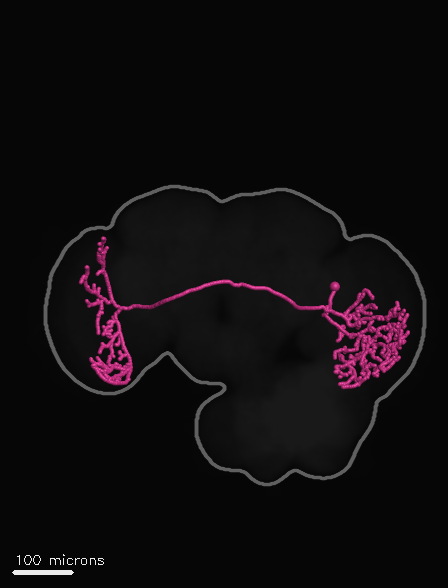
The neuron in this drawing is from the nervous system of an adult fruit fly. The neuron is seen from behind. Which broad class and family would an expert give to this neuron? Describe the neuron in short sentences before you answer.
The cell body is on the right of the picture. From left to right in the picture it spans about 600 microns. This is an optic-lobe intrinsic neuron. The family is hemilineage VPNl&d1_lateral.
